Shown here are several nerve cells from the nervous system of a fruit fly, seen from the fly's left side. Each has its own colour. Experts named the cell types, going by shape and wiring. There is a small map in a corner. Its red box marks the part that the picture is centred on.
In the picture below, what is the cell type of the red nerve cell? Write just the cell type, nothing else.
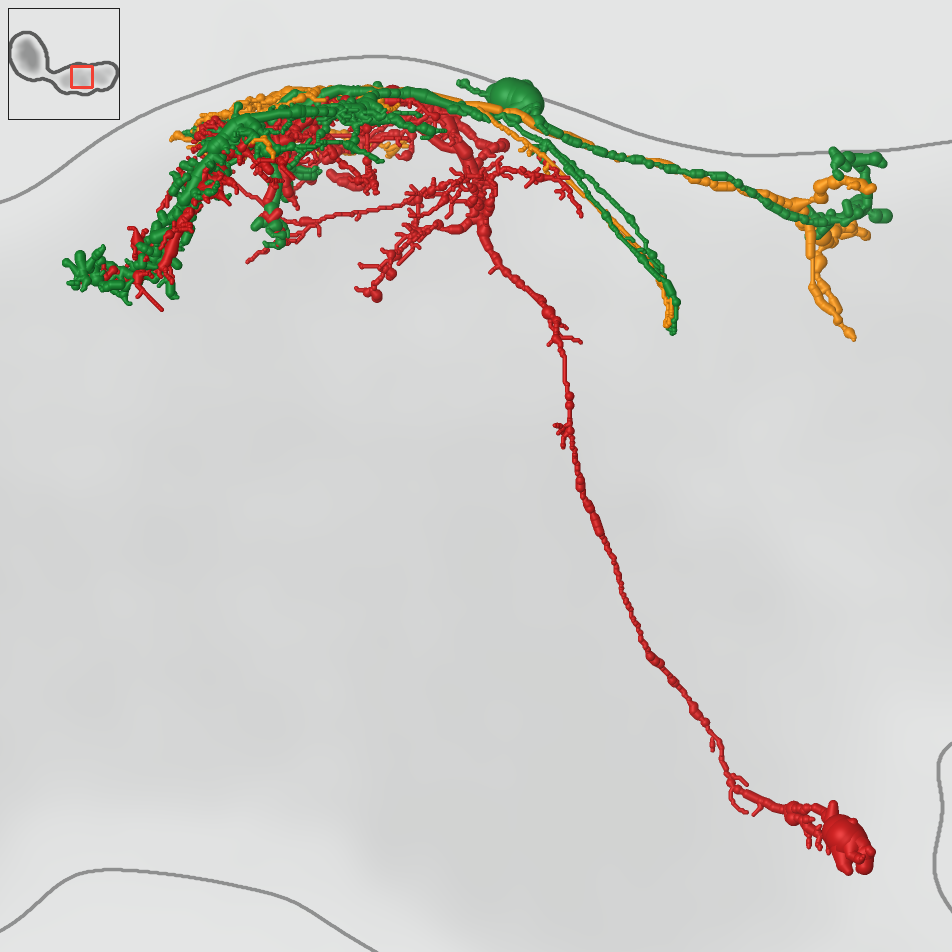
IN06A003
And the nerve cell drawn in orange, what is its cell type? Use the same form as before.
IN11B003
